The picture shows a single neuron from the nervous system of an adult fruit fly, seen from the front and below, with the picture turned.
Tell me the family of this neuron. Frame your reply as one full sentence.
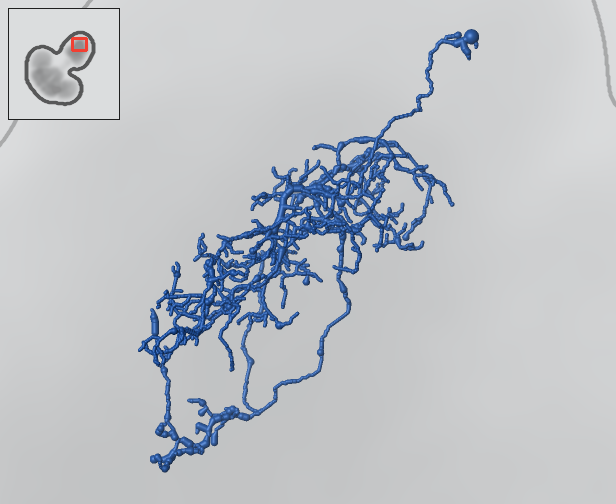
As its family, the neuron has hemilineage 07B.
